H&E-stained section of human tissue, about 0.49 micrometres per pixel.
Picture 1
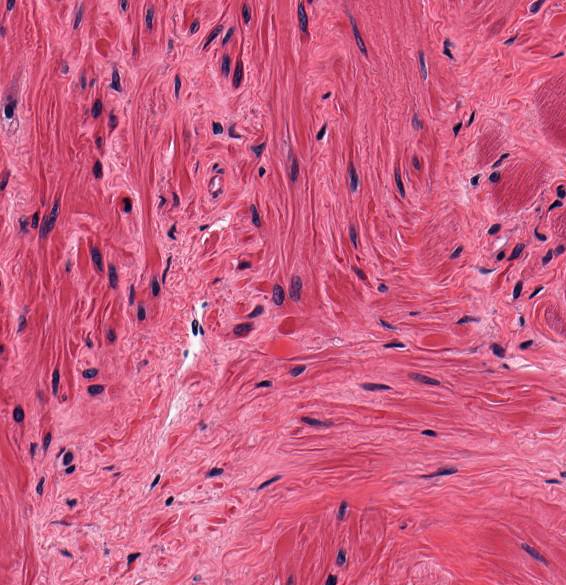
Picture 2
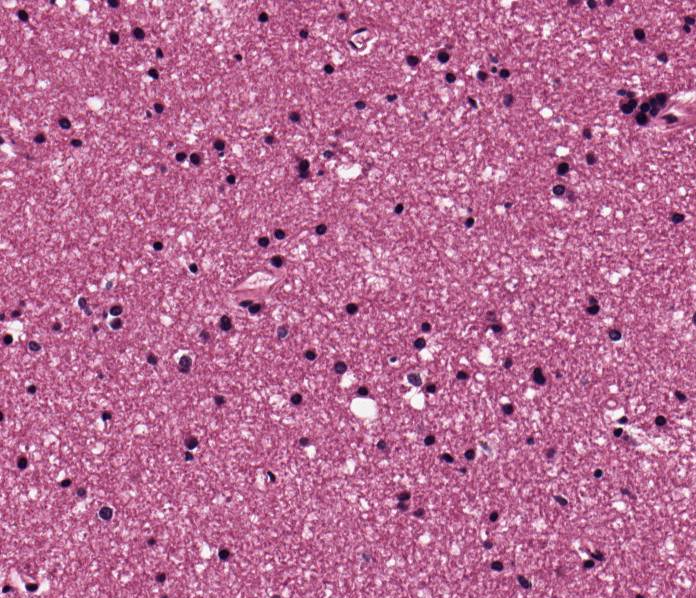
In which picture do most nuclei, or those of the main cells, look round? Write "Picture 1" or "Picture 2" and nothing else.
Picture 2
